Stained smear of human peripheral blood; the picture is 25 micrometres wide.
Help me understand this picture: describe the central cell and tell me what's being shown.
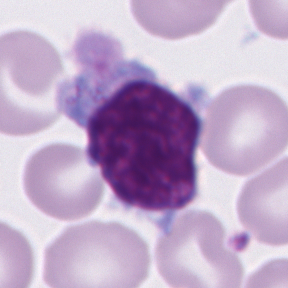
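Single and unlobed, the nucleus has a somewhat angular outline and measures about 12 by 10 micrometres. Scant cytoplasm lies mostly on its upper-left side and contains a few fine purple granules. The edge of the cytoplasm is ragged, with small frayed projections. Answer: typical lymphocyte.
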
